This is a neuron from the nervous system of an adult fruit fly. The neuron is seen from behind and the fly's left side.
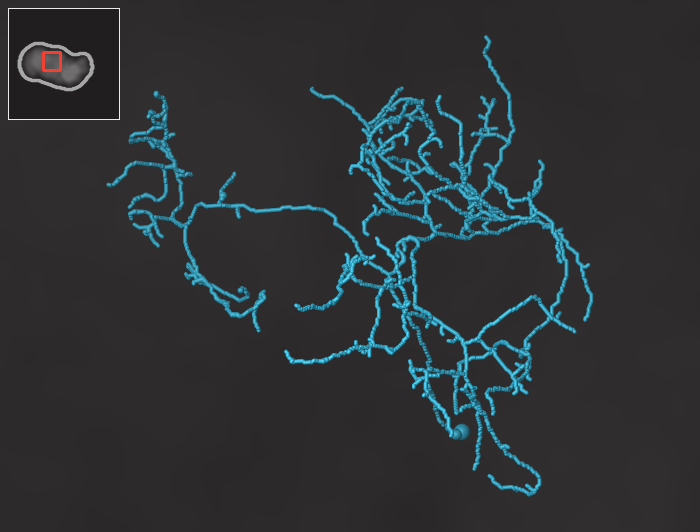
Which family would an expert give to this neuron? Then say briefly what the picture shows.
Its family is hemilineage CREl1. This is a central-brain intrinsic neuron. The picture shows dozens of branch ends. As drawn here it is about as wide as it is tall.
